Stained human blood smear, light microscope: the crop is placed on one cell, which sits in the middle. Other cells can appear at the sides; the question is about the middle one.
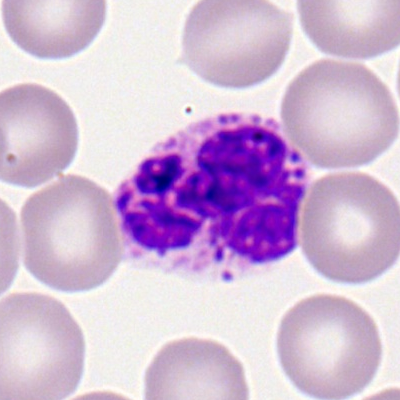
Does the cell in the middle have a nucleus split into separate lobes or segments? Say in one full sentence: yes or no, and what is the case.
Yes, the nucleus has been split into separate lobes or segments.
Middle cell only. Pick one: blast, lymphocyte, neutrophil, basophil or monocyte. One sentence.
In short, the cell at the center is a basophil.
